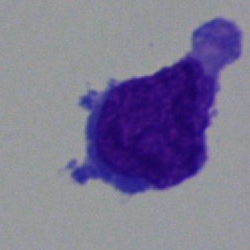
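Blast, bone marrow smear. First, a dark purple nuclear mass fills most of the cell body, mottled and clumpy rather than smooth. Second, small ragged blue blebs project from the left side. Third, the upper-right knob is paler, more lavender than the main body.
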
